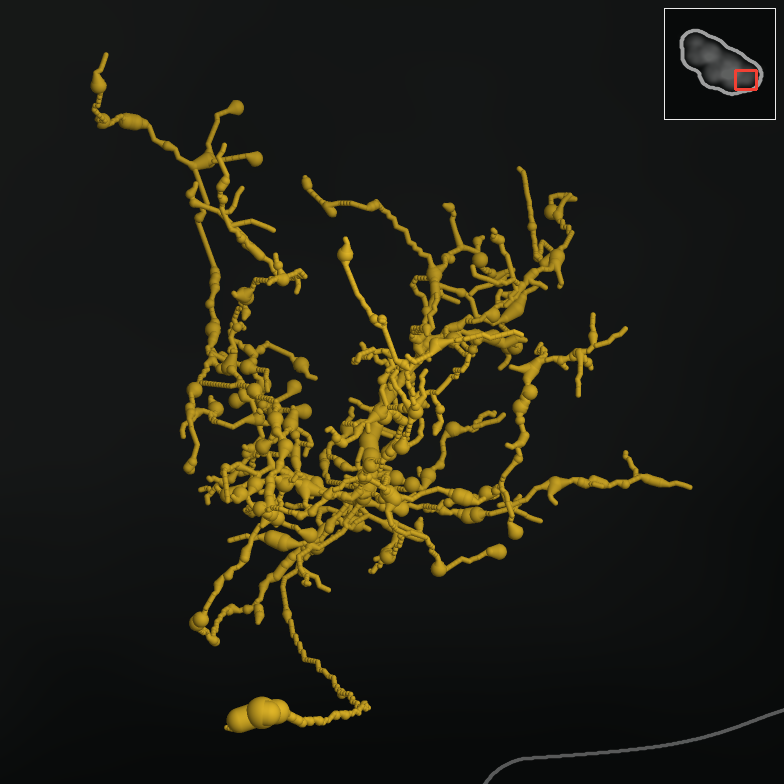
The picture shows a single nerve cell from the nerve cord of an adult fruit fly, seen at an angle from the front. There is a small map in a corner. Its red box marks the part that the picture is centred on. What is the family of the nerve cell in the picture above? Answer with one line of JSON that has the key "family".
{"family": "hemilineage 01B"}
